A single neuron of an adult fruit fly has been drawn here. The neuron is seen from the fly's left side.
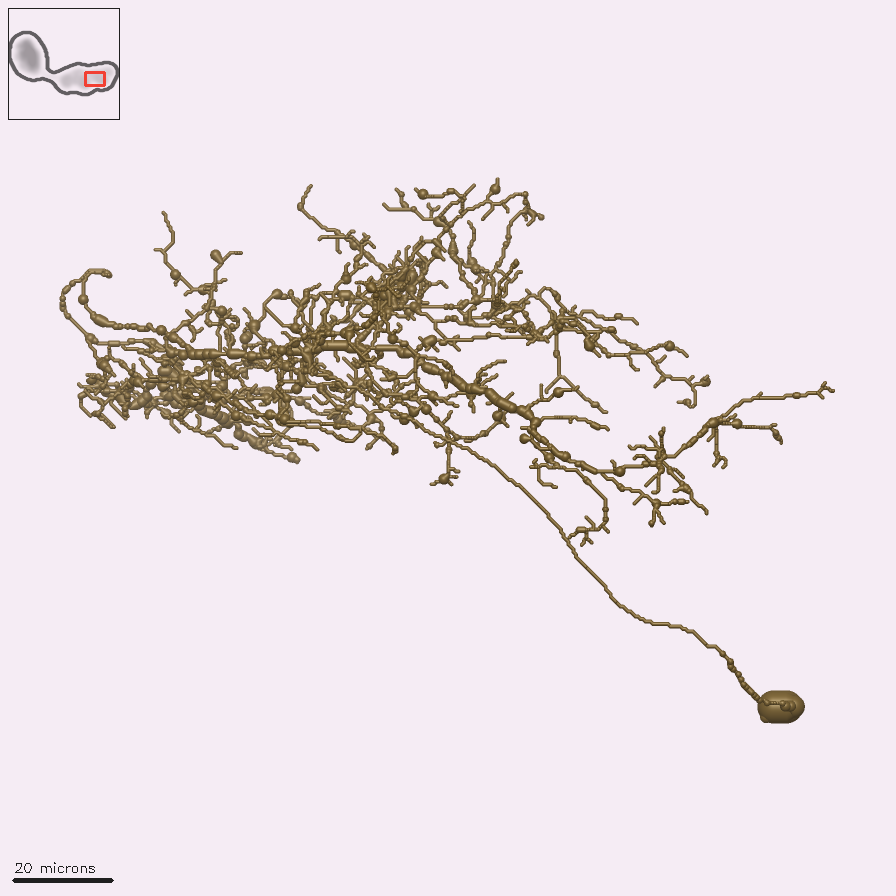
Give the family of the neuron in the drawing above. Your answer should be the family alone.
hemilineage 07B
